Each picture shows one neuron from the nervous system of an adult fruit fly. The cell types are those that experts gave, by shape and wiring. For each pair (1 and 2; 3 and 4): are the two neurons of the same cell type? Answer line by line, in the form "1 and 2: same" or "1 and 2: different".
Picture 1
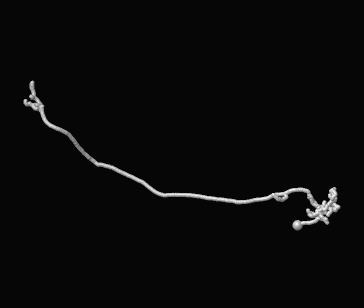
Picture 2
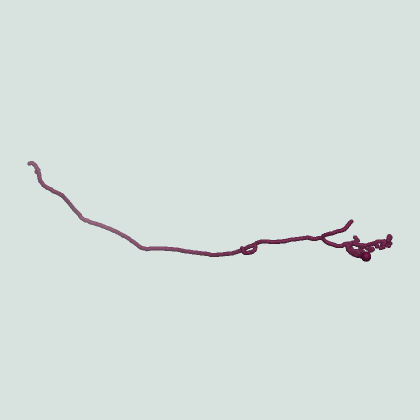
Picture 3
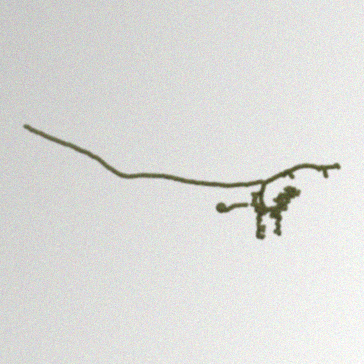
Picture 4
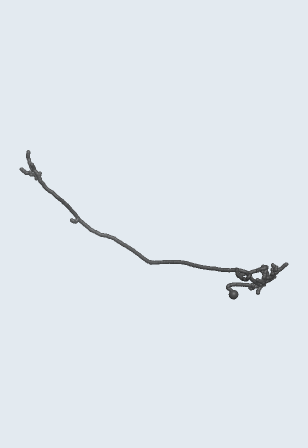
1 and 2: same
3 and 4: different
